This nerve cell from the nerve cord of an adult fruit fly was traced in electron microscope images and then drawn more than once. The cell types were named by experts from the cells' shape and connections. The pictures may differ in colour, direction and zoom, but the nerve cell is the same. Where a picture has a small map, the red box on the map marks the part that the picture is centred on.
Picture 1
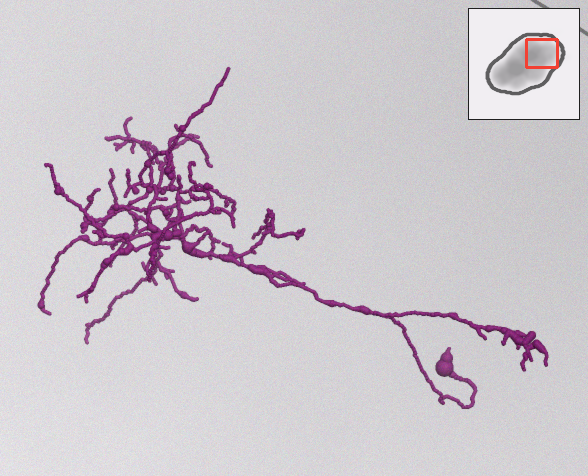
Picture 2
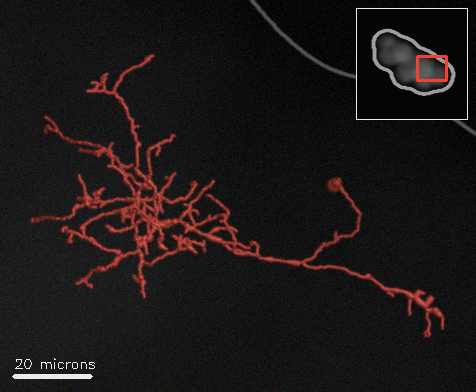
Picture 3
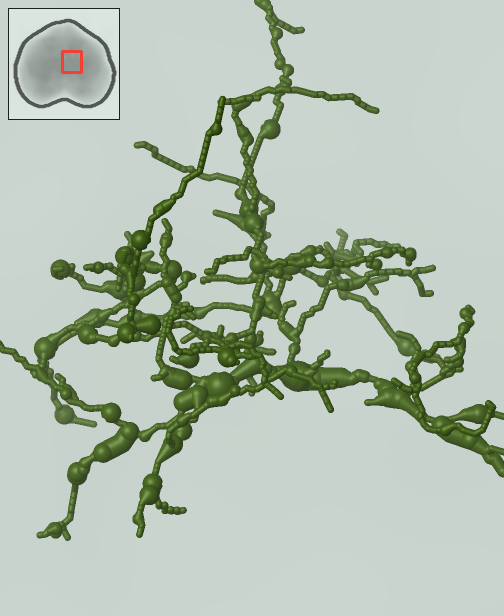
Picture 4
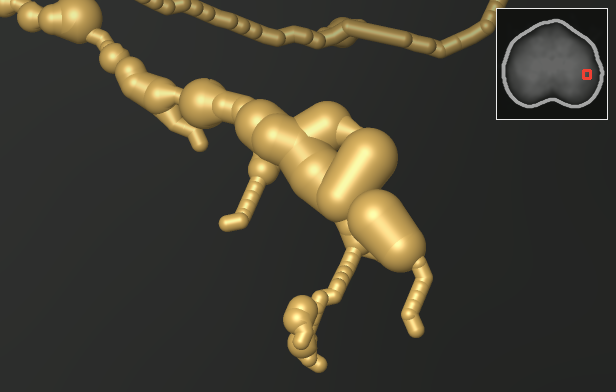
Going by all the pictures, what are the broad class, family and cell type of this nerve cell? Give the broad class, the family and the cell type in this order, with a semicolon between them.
nerve-cord intrinsic neuron; hemilineage 21A; IN21A084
